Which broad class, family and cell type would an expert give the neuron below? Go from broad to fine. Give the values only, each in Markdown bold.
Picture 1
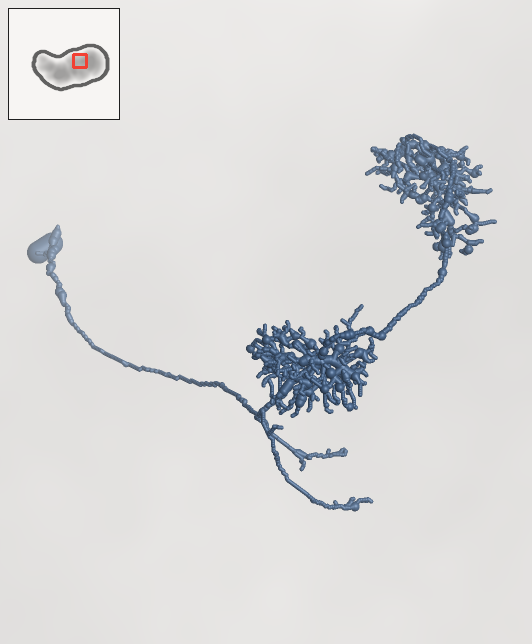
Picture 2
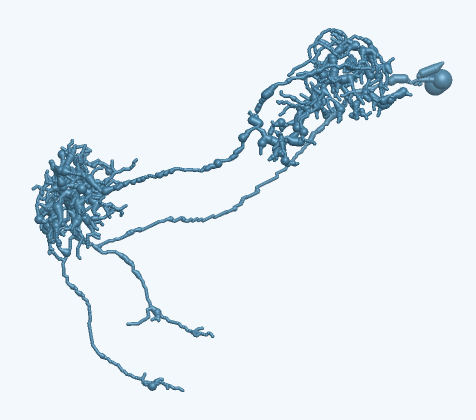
**central-brain intrinsic neuron**, **class CX**, **hDeltaL**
